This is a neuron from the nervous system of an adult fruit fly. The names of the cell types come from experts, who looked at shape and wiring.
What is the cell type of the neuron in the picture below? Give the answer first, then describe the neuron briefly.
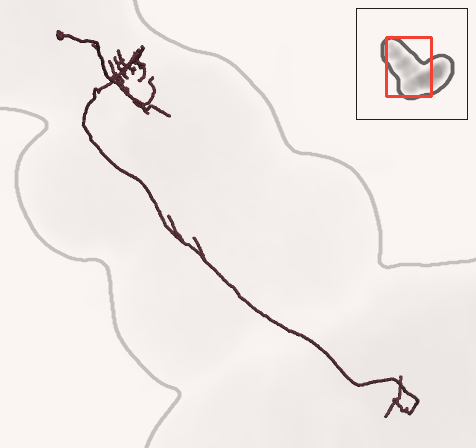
The cell type is AN07B072_b. Its broad class is ascending neuron. The cell body can be seen at the upper left of the picture. As drawn here it is about as wide as it is tall.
